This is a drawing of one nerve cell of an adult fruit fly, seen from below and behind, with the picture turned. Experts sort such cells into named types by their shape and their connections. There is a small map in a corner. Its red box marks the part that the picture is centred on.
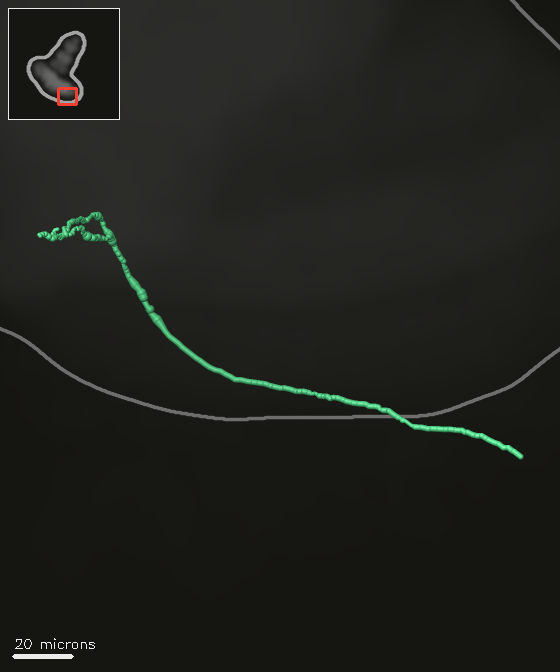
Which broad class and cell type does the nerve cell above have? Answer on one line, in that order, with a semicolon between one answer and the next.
photoreceptor or other optic-lobe sensory neuron; HBeyelet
